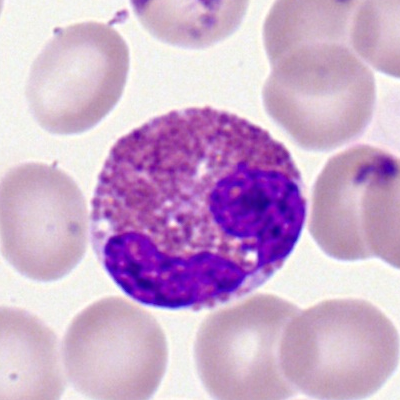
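Eosinophil in the centre of this stained human blood smear under the light microscope. Look first at the nucleus: it has two lobes, lying in the lower and right part of the cell. Then notice how the cytoplasm is packed with pink-red granules, round and of fairly even size.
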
